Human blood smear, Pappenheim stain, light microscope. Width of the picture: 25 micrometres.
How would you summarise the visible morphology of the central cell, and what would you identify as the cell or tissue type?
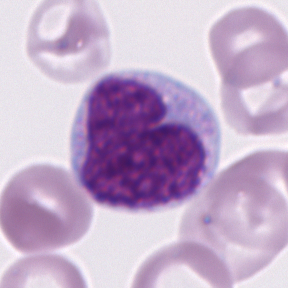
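Looking at the upper right side of the nucleus, I find one deep notch. Dark purple, clumped chromatin runs all through the nucleus. The cytoplasm is pale grey-blue, and it holds very fine, dust-like pinkish granules. Measuring, I get about 13 micrometres across for the cell and about 12 by 10 micrometres for the nucleus, which fills roughly 70% of the cell's area. This one is a monocyte.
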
